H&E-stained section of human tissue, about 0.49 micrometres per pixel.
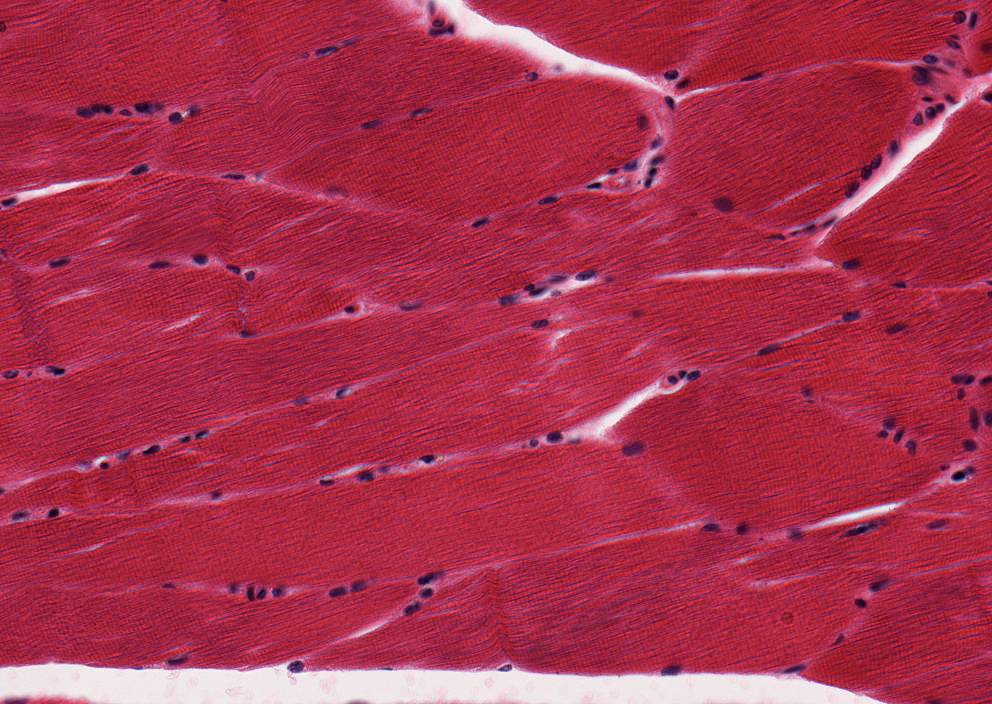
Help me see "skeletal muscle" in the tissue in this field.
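Tissue: skeletal muscle. Fine cross-striations run across the fibres throughout the field.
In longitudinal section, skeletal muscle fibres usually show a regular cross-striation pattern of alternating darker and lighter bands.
The striations here go with that. Also present: small, dark, flattened nuclei at the fibre edges. Fibre cytoplasm deep red with eosin. Between fibres, only thin strands of connective tissue.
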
